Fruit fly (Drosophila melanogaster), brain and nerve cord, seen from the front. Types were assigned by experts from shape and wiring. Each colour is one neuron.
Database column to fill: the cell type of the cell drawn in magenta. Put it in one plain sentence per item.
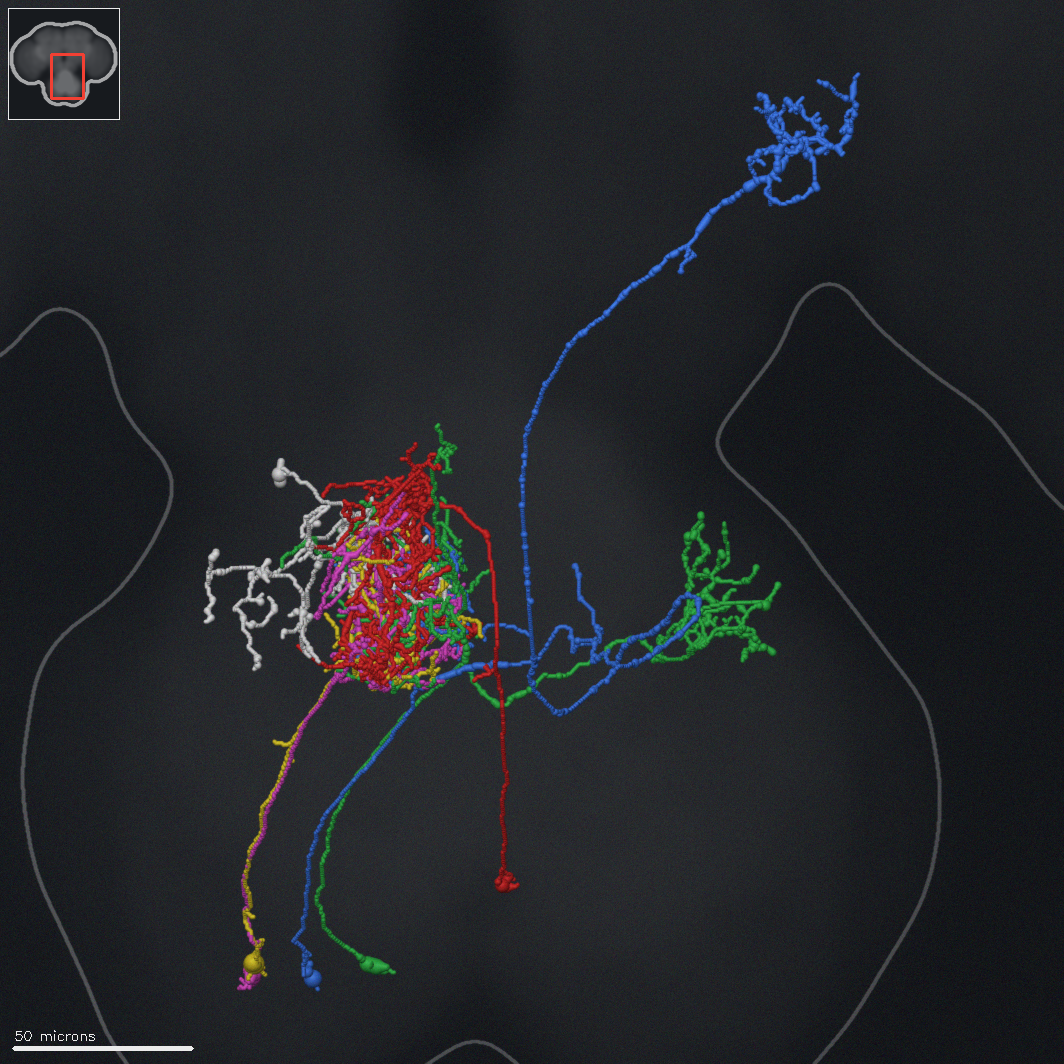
The cell type is IN16B093.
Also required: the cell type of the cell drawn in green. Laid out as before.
The cell type is IN07B039.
